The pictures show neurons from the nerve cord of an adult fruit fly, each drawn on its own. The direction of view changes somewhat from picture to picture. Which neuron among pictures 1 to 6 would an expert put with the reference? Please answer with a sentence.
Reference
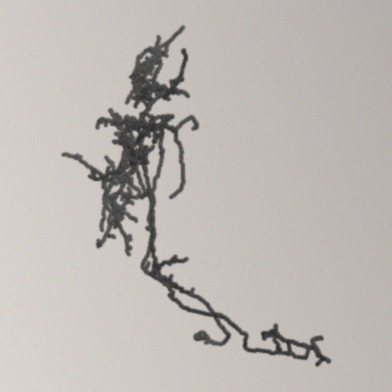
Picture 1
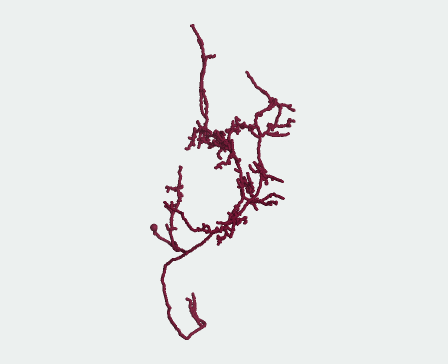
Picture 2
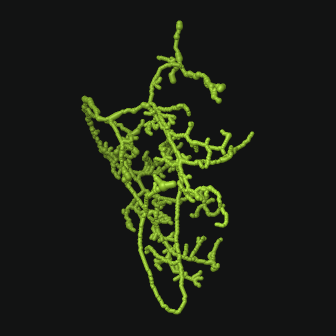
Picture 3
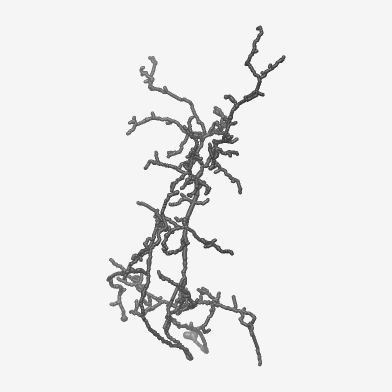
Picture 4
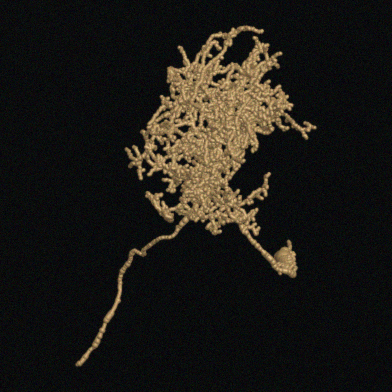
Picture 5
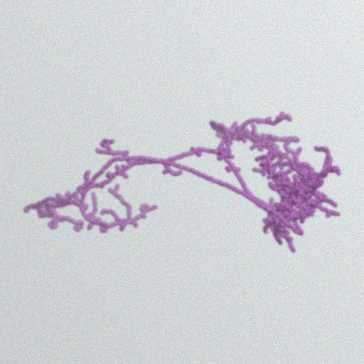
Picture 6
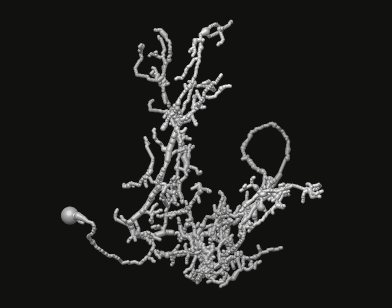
The neuron in picture 1 is of the same cell type.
